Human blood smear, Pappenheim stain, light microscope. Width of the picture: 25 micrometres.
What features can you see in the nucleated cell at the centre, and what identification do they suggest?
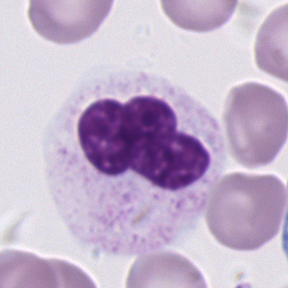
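Nuclear lobes broadly joined, not by thin strands. Nucleus in upper part of cell; wider band of cytoplasm below. Cytoplasm abundant, very pale, with fine pinkish-violet granules throughout. Segmented neutrophil.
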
